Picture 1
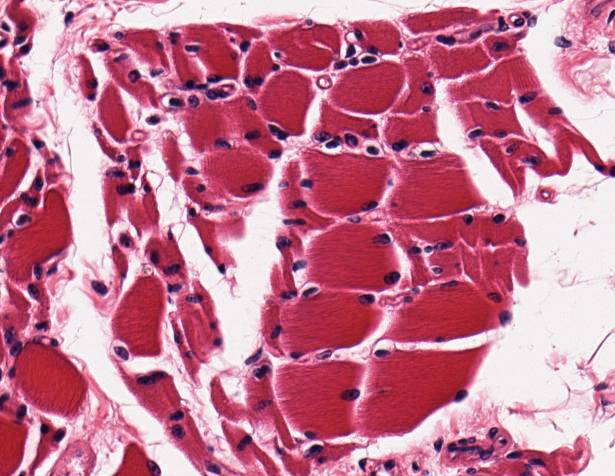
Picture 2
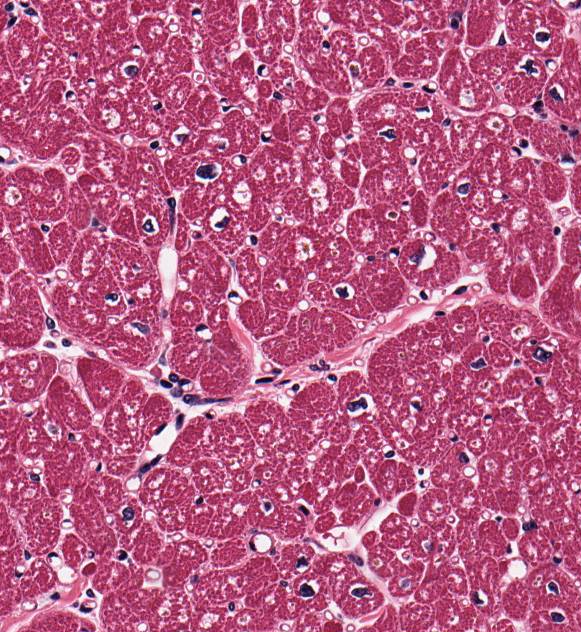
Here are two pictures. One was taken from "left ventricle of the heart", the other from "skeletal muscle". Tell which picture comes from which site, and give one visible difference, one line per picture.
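Picture 1: skeletal muscle. The fibre nuclei lie at the periphery of each fibre, just beneath its edge.
Picture 2: left ventricle of the heart. Many of the central nuclei are surrounded by a small clear pale halo.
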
